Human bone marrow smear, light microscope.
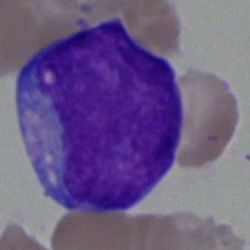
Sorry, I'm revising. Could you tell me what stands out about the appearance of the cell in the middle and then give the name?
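Look at the outline first: it's angular, with fairly straight sides instead of a smooth round edge. The cytoplasm you can see sits as a crescent down the left side. Chromatin is fine and evenly spread, with no coarse dark clumps, and there are no coarse purple granules in the cytoplasm. That's a blast.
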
